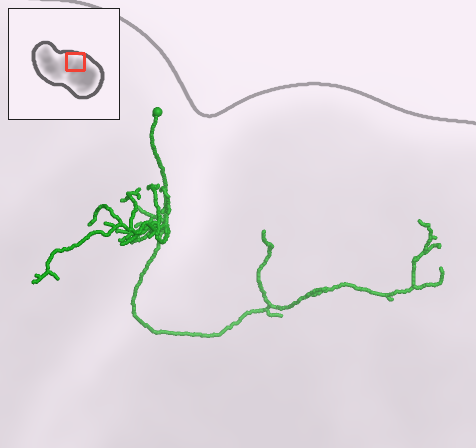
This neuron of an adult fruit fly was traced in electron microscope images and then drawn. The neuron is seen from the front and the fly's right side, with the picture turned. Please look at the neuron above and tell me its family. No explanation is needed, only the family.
LoVP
